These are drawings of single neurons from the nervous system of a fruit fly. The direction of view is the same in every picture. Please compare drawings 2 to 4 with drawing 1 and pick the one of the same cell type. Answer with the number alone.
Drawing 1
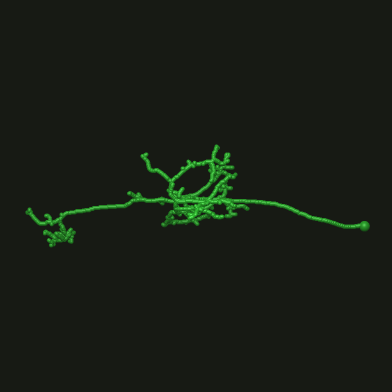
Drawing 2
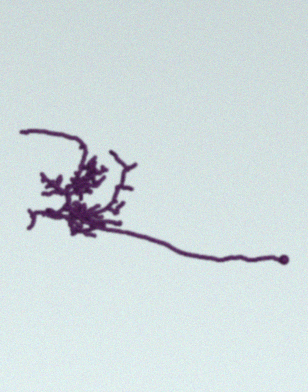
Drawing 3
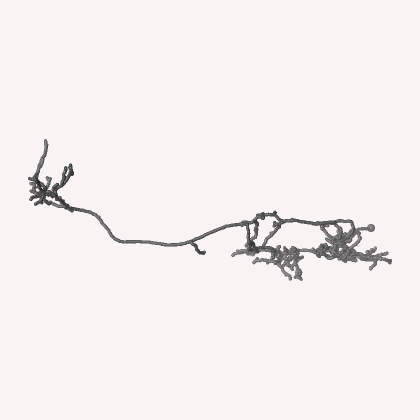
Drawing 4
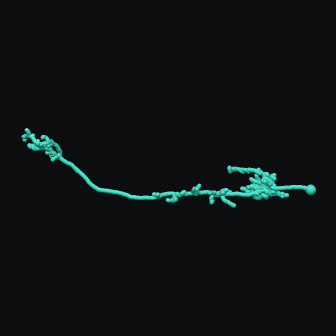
2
